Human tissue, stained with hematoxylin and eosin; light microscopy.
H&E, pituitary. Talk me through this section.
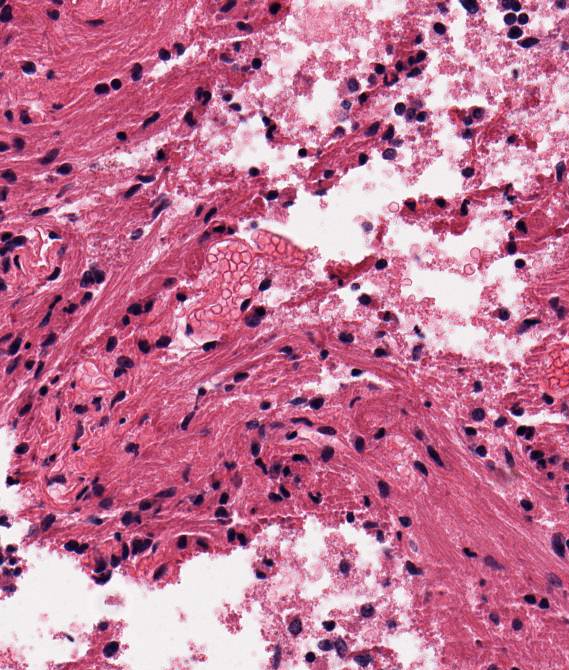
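The eosinophilic fibres, I notice, run in wavy, interlacing bundles. Within the bundles, nuclei are mostly elongated and dark, lying along the fibres. In the loose tissue at upper right, many free red blood cells appear, with small round dark nuclei scattered among them.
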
